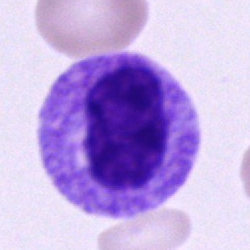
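Myelocyte, the central cell of the field. Notice how the nucleus sits slightly off-centre, toward the right. A wide lilac-purple rim of cytoplasm surrounds it, filled with fine purple granules. Just left of the nucleus, you can find a small pale area in that cytoplasm.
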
